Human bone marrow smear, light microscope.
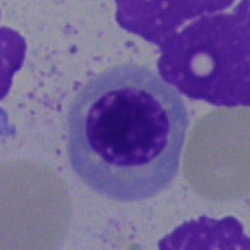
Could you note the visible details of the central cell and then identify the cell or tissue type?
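Look at the chromatin: dark purple, clumped into coarse blocks with paler spaces between them. There's a moderately wide rim of cytoplasm all the way round the nucleus. You won't see any granules in it, and no vacuoles either. So that's an erythroblast.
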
